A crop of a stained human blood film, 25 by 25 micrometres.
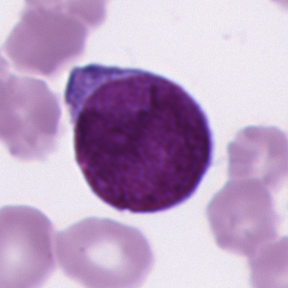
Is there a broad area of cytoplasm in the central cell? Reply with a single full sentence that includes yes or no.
No, the cell does not have plenty of cytoplasm; its nucleus fills most of it.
